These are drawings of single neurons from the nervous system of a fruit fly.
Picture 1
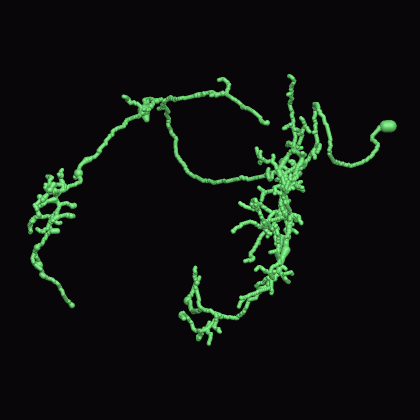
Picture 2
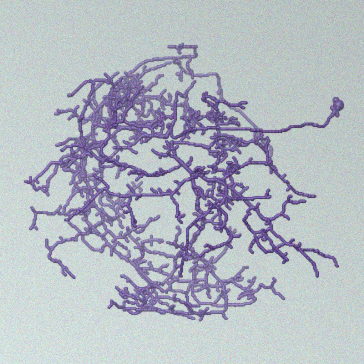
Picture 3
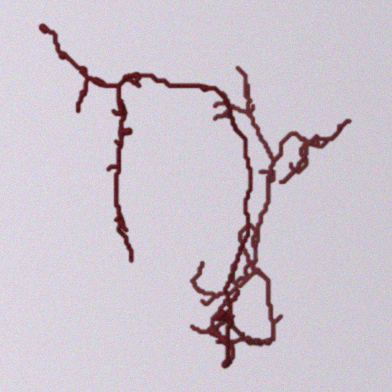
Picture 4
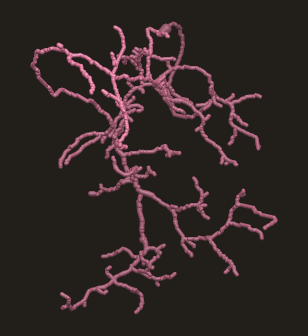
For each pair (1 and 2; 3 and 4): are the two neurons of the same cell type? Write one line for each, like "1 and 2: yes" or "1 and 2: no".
1 and 2: no
3 and 4: yes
